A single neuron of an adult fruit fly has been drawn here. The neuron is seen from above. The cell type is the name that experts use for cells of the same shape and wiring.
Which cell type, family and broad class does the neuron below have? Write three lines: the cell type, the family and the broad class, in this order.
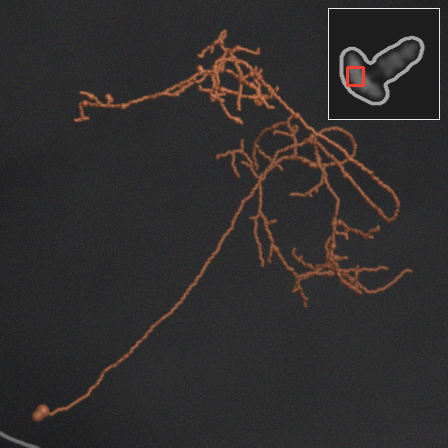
CL118
hemilineage PSa1
central-brain intrinsic neuron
